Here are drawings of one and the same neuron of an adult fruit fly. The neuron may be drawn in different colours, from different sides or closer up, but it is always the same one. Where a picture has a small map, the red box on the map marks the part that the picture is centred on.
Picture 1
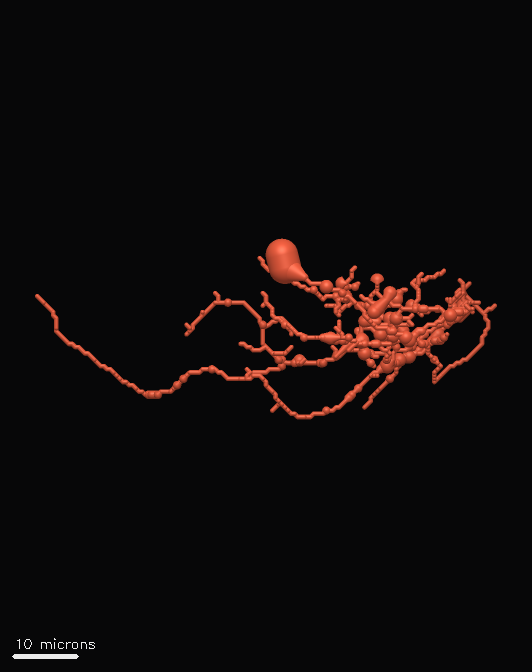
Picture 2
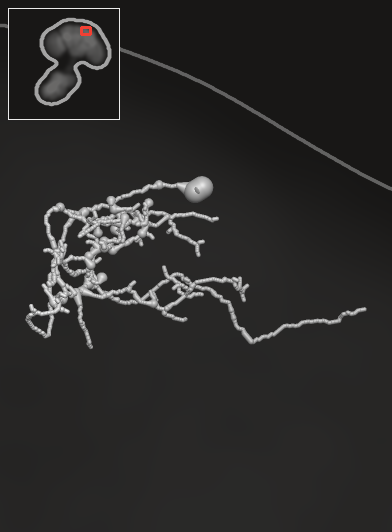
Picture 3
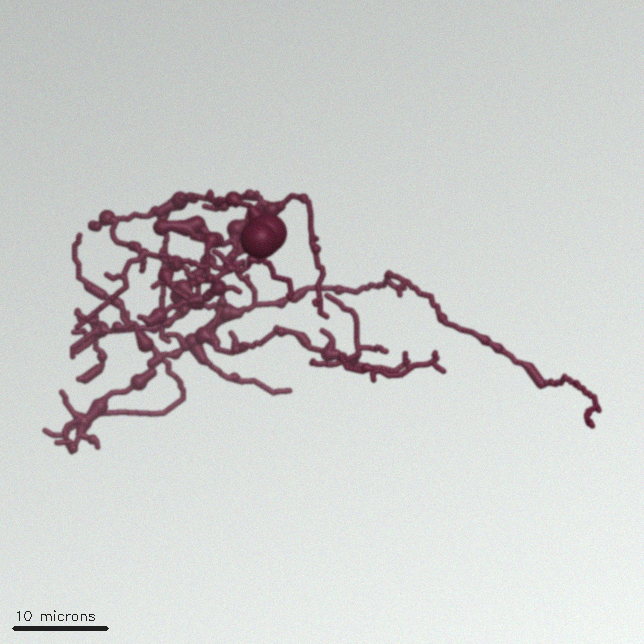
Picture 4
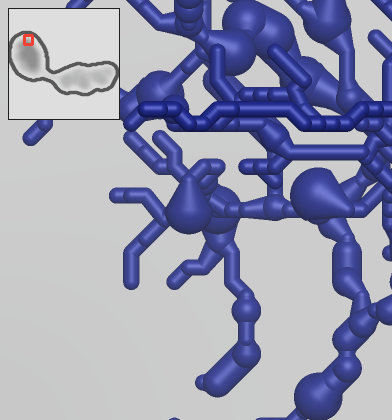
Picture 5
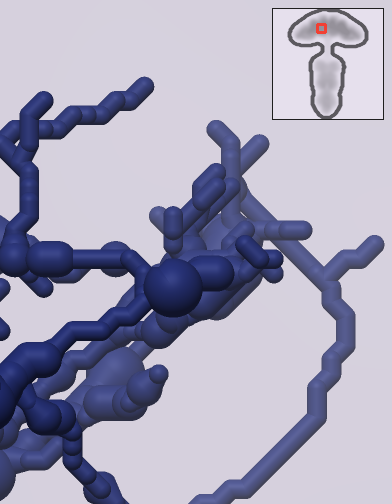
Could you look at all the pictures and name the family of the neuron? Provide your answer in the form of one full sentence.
By its family, the neuron is hemilineage SLPpm2.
